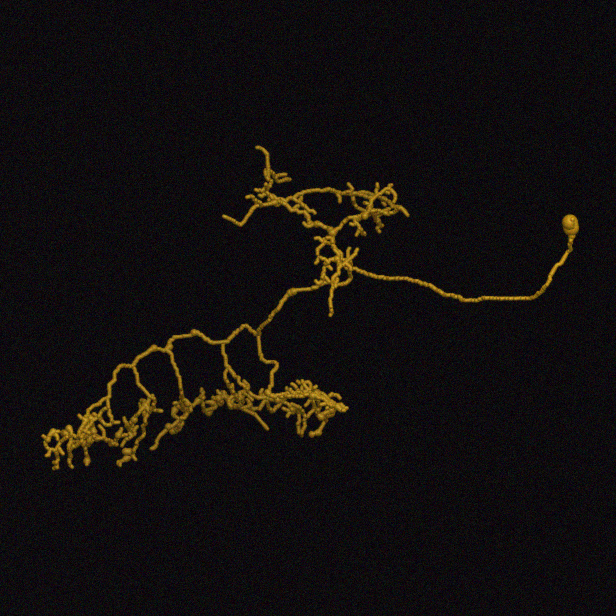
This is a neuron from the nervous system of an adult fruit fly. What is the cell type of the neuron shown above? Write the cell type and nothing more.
FB4Q_c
